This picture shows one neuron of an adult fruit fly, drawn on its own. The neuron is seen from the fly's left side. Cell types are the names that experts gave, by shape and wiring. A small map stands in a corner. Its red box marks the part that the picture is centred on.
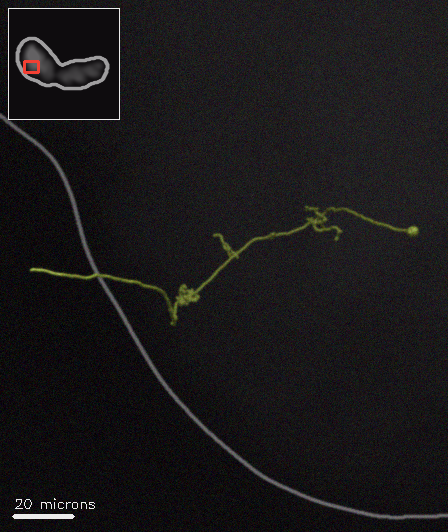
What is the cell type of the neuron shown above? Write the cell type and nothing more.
C2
